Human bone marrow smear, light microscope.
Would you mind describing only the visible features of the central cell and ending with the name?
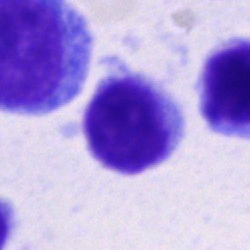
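So the nucleus takes up nearly all of this one. The chromatin's dense and pretty evenly dark, with no open lacy pattern to it. I can't make out any granules in the cytoplasm, and there aren't any vacuoles either. It's a lymphocyte.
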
